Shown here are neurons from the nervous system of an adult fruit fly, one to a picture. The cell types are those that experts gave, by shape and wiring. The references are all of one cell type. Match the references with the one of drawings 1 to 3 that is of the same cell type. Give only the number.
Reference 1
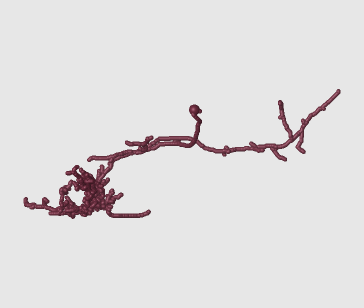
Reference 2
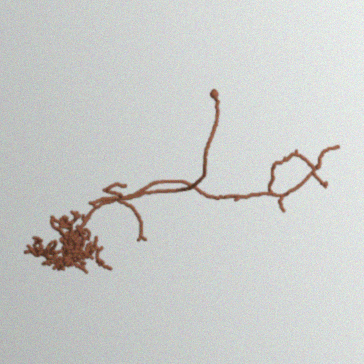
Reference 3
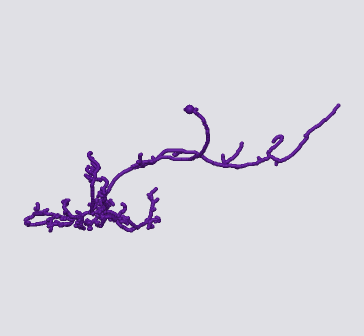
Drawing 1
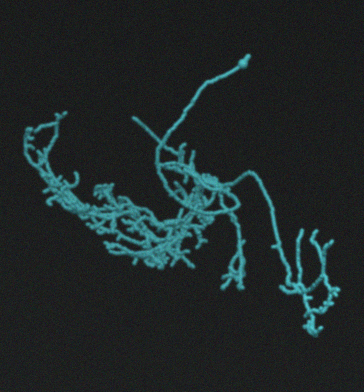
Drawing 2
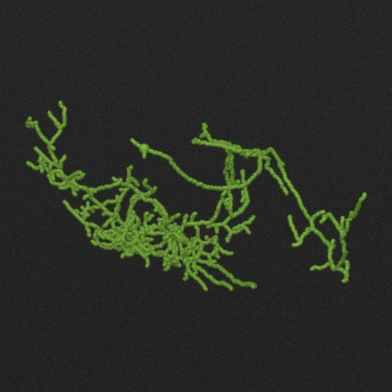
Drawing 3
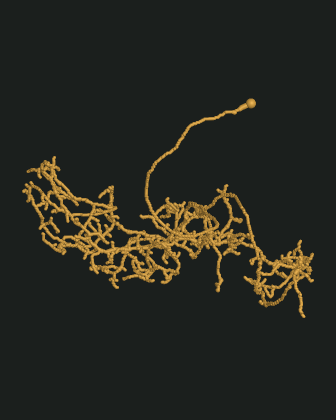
2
